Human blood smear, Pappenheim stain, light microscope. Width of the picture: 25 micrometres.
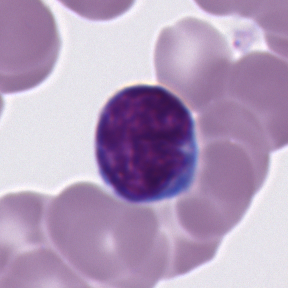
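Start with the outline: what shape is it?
Round and smooth, on a cell about 10 micrometres across.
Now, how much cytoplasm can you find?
Only a thin rim, widest at the lower edge, around a nucleus about 10 by 8 micrometres.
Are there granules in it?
No, none are seen.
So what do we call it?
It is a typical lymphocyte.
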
